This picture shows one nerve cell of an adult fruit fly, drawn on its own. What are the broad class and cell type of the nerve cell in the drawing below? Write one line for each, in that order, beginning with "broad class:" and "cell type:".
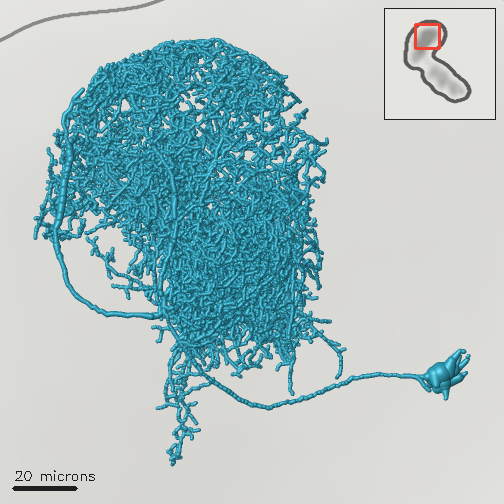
broad class: central-brain intrinsic neuron
cell type: AVLP538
